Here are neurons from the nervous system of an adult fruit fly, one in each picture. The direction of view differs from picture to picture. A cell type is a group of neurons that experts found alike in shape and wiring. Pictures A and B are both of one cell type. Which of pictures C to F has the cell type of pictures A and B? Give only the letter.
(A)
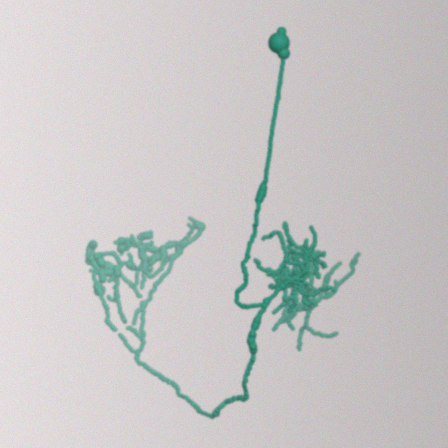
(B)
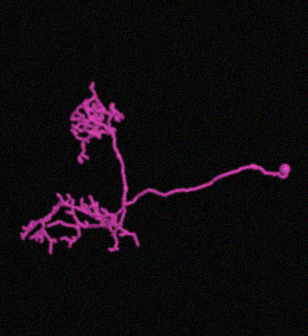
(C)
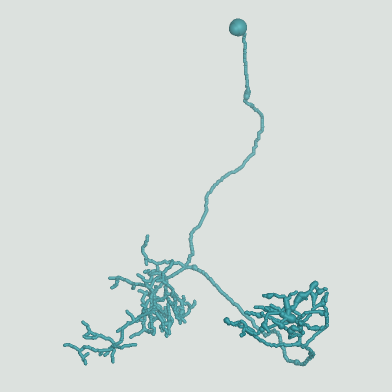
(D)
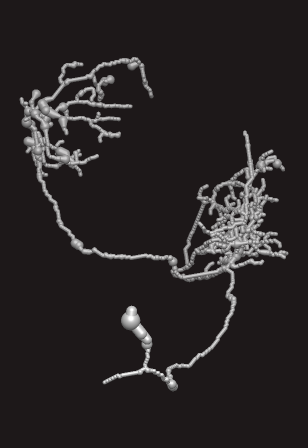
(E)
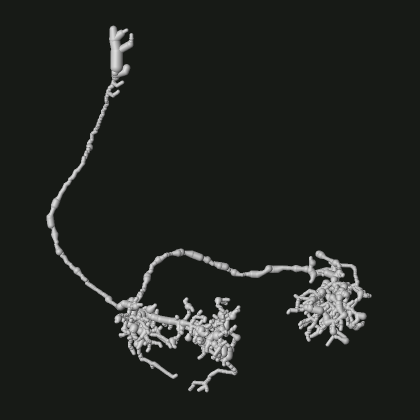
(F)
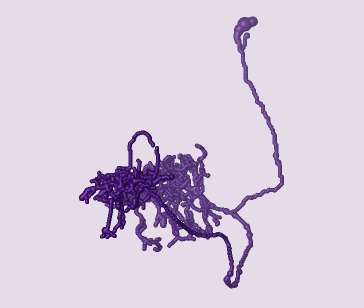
C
